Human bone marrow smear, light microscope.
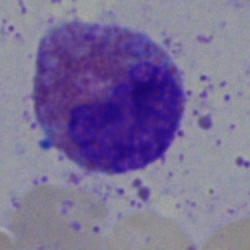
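Eosinophil, central cell. Nucleus off-centre toward the lower right, its chromatin dense and stained dark blue-purple; cytoplasm abundant, filling much of the upper left, and crowded with fine reddish-purple granules.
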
